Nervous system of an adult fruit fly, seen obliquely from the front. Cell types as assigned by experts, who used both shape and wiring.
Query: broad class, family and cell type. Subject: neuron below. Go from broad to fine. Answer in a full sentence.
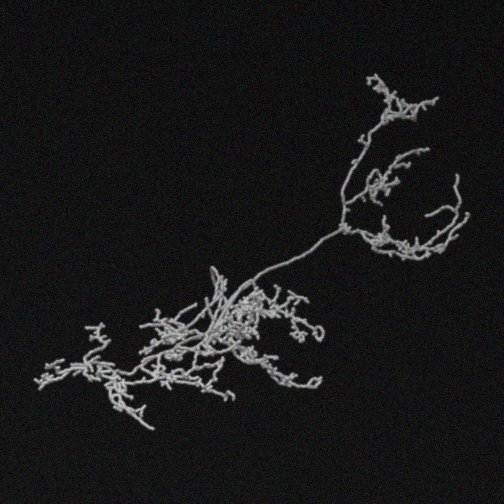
A nerve-cord intrinsic neuron of hemilineage 05B, type IN05B036.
